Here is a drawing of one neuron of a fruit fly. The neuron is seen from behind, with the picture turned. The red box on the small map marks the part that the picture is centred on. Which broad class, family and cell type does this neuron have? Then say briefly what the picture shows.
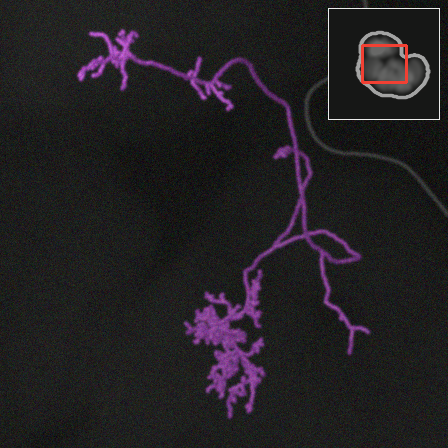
This is a descending neuron. The family is hemilineage MX3. The cell type is DNge088. The picture shows dozens of branch ends. In this view it is taller than it is wide.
